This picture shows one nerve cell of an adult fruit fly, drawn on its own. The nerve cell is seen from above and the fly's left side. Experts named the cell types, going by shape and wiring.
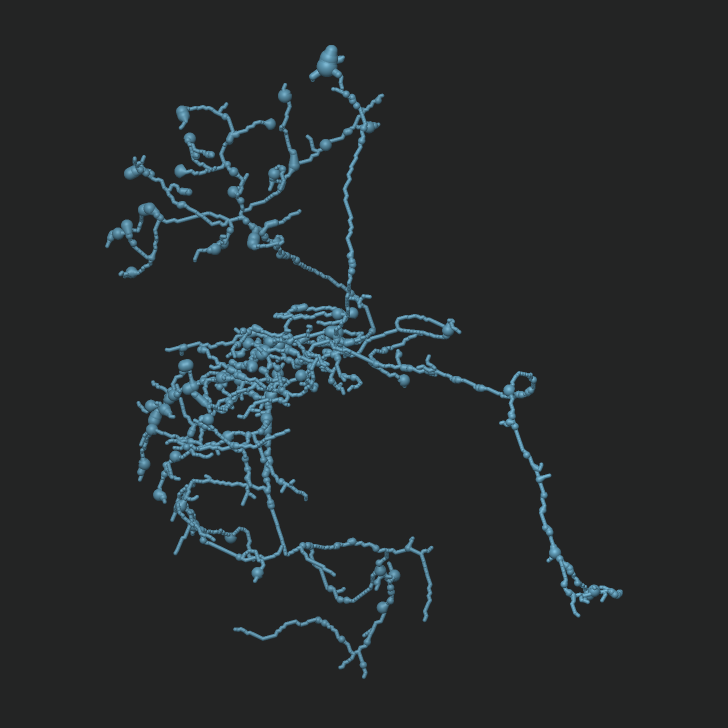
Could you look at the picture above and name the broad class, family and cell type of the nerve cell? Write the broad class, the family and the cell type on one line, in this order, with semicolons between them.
central-brain intrinsic neuron; hemilineage SMPad3; SMP118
